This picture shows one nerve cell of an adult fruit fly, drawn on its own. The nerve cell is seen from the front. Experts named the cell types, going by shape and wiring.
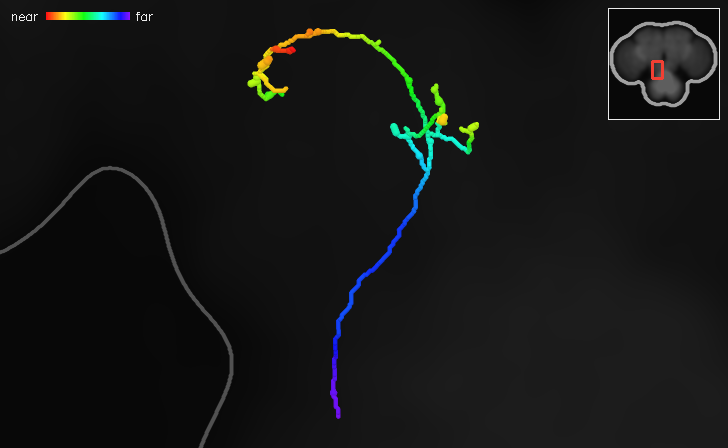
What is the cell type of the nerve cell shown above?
LB1e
